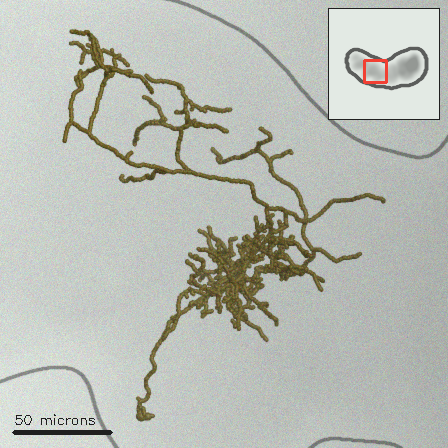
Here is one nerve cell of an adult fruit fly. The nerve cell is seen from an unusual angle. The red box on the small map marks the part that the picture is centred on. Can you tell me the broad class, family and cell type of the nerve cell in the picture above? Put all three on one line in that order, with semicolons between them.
nerve-cord intrinsic neuron; hemilineage 06B; IN06B054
